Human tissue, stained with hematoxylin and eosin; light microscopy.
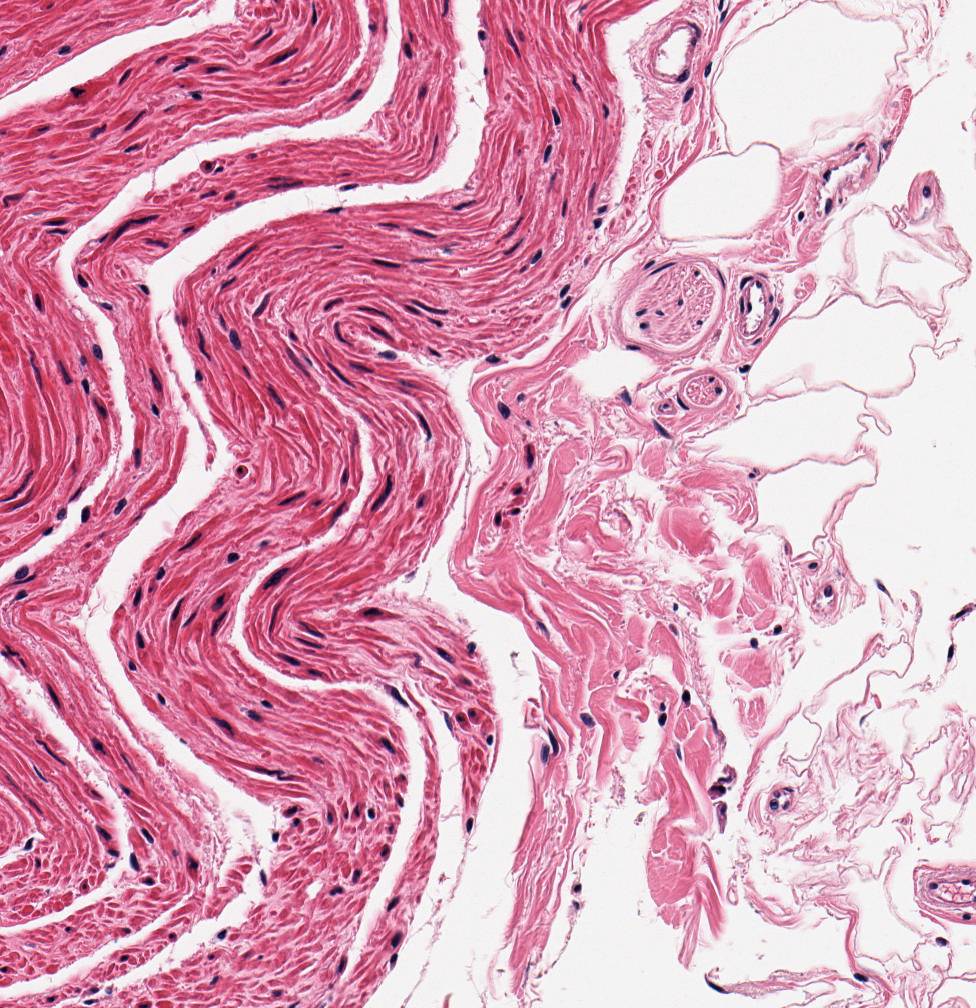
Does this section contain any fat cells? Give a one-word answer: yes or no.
Yes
